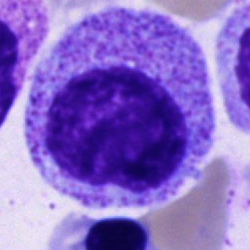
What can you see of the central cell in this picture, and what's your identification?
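The outline is round and smooth, and the surface bears neither projections nor blebs. The chromatin stains dark purple and appears fairly dense. Cytoplasm is abundant and pale bluish-lilac. The cell is a promyelocyte.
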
